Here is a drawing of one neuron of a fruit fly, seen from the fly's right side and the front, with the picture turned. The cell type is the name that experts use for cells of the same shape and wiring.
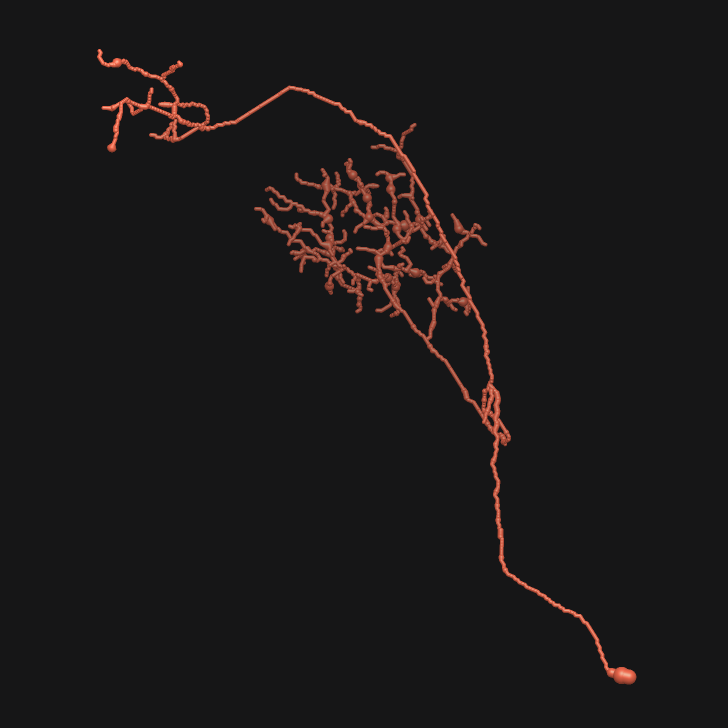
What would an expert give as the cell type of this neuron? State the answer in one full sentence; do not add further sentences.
Included in the cell type LoVP1 is this neuron.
